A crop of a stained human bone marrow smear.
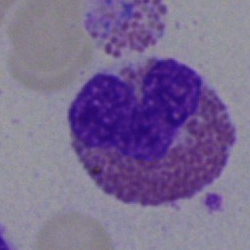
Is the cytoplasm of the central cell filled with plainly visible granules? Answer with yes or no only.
Yes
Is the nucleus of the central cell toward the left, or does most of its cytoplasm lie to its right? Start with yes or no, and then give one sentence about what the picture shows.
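Yes. The cytoplasm forms a broad band below and to the right of the nucleus.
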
